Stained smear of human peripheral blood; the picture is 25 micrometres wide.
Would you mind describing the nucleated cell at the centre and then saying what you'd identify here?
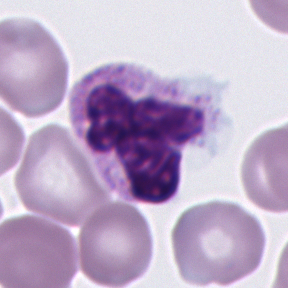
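Look at the right side first: ragged, frayed projections of cytoplasm stick out from it. The nucleus is folded and irregular, broken into several lobe-like parts, and its chromatin is dark purple and fairly dense. Fine purple granules are scattered through the cytoplasm. That's a segmented neutrophil.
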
